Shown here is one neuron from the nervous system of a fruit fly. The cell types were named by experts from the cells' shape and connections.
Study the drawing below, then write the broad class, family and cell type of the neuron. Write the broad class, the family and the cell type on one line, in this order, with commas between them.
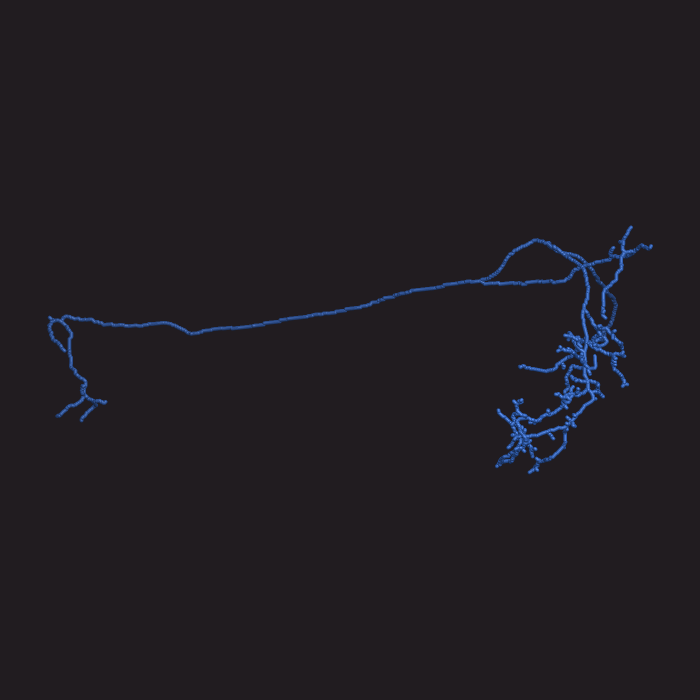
central-brain intrinsic neuron, hemilineage VLPl&p2_posterior, WED118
